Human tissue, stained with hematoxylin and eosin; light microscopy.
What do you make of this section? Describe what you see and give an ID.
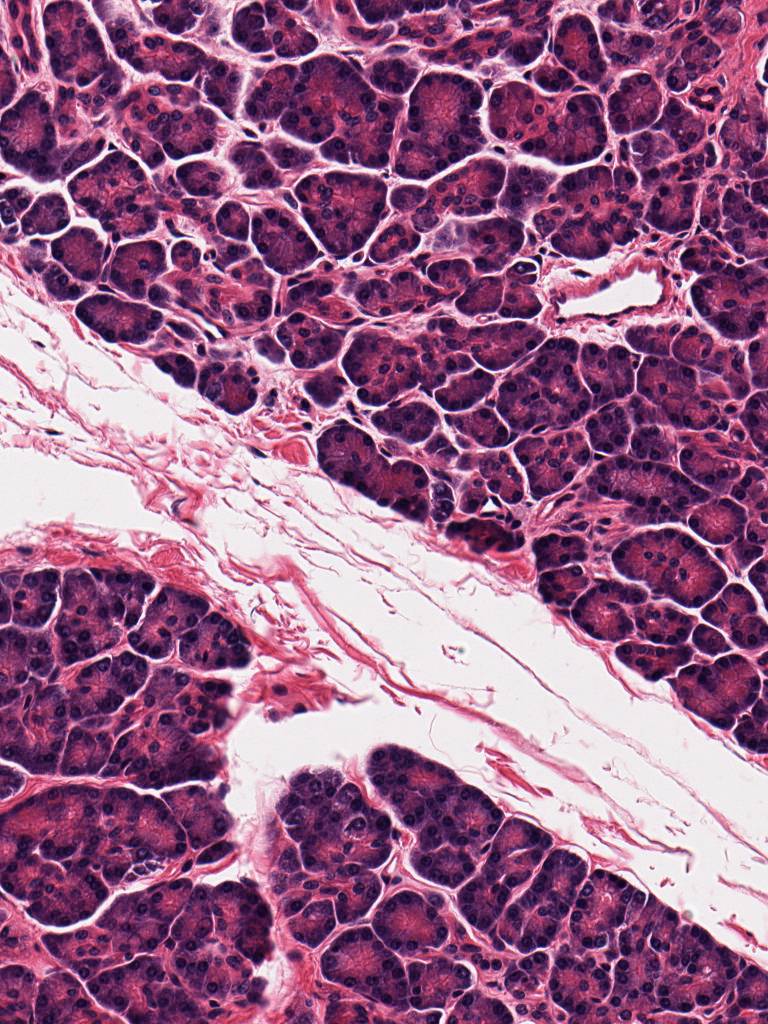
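A broad, pale band of loose connective tissue crosses diagonally from upper left to lower right, dividing glandular tissue above from that below. Glands are closely packed acini of pyramidal cells around small central lumina. Acinar cells: basal cytoplasm deep purple, apical cytoplasm paler pink. Nuclei round, toward cell base. This is pancreas.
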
